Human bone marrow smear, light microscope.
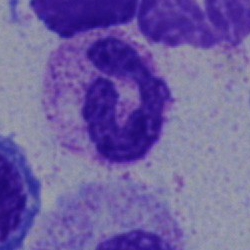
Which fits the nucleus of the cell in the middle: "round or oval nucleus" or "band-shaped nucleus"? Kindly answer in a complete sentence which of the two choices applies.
The nucleus has been drawn out into a curved band lacking separate lobes.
